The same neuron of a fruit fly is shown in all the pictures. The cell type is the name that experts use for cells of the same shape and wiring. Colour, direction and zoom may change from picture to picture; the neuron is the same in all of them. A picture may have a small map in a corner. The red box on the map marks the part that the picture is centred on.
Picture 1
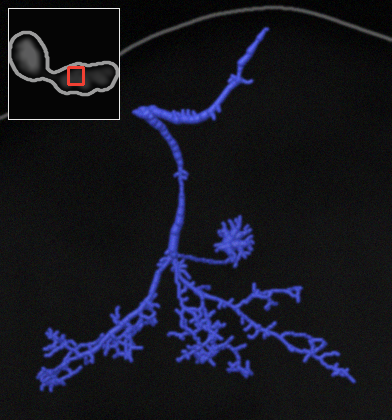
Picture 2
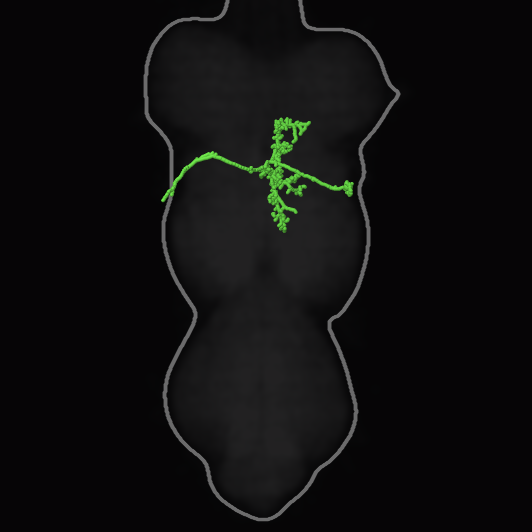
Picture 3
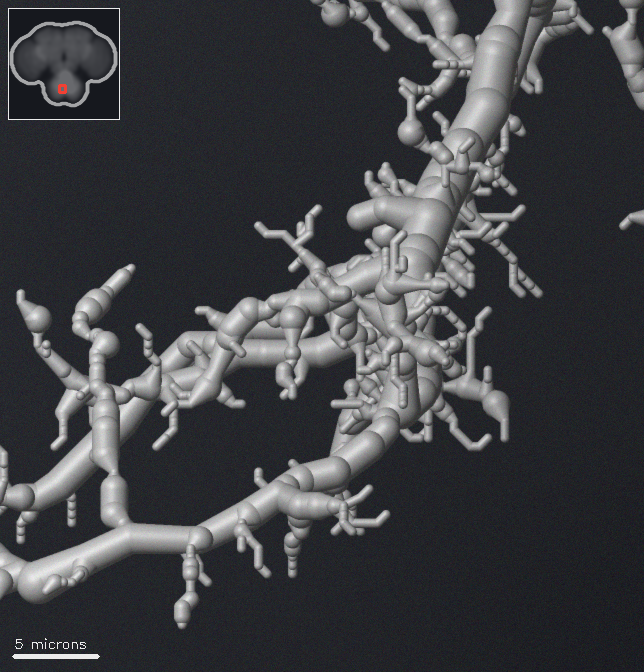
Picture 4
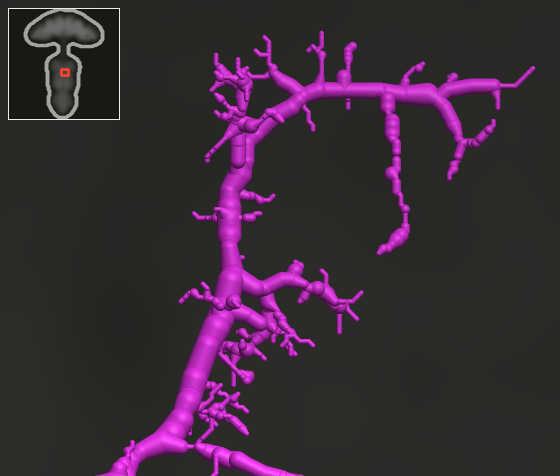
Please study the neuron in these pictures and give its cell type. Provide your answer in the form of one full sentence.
The cell type PSI includes this neuron.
